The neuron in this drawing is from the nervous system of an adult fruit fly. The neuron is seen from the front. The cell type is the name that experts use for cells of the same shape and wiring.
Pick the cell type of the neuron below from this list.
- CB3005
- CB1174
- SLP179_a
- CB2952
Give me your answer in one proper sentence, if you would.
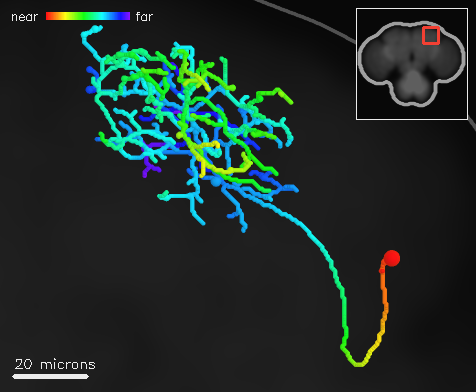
By type, the neuron is CB2952.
